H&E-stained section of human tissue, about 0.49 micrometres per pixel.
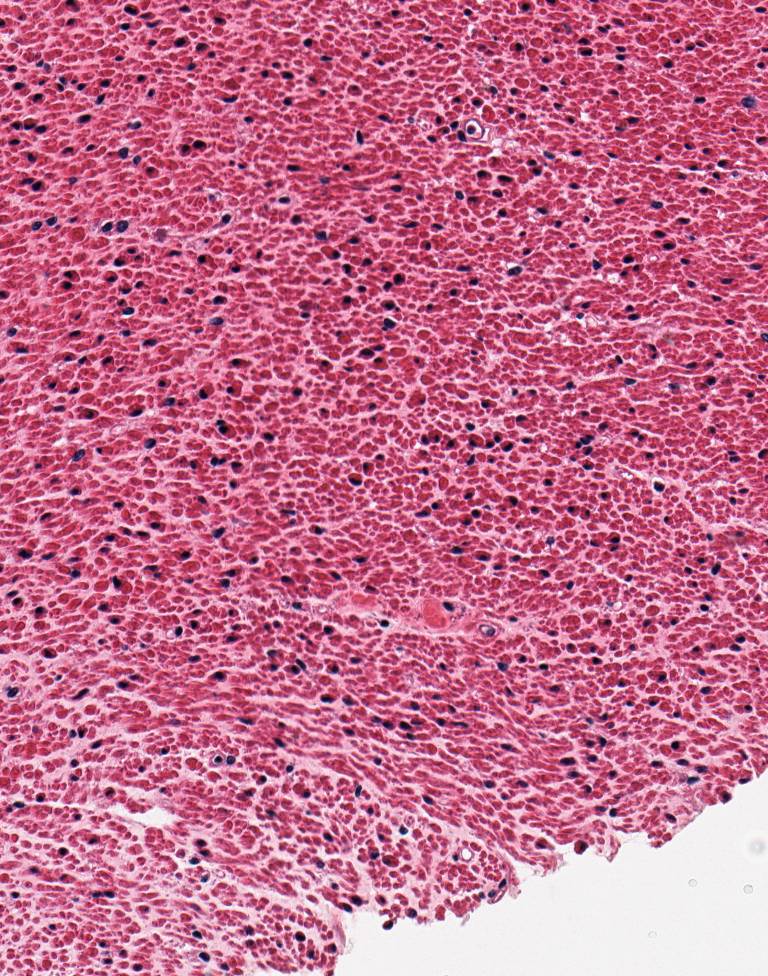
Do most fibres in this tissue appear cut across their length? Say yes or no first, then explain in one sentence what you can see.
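Yes. The cut fibre profiles are small, round to polygonal, and deeply eosinophilic.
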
